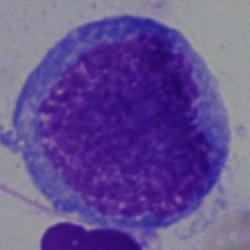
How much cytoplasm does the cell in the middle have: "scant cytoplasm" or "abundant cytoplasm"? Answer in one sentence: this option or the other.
What cytoplasm the cell has forms just a narrow rim.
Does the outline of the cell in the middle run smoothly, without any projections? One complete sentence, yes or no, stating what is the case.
Yes, the edge of this cell is smooth and even.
